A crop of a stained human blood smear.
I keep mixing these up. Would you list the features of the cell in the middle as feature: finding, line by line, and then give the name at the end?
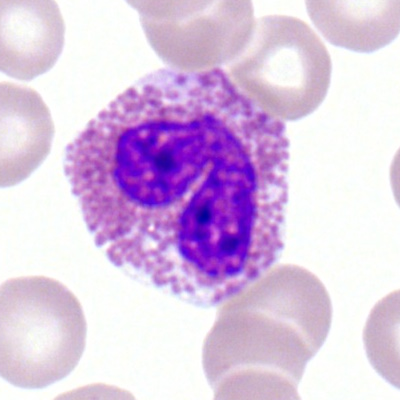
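Nucleus: divided into two lobes
Lobe position: one towards the upper left, one towards the lower right
Between the lobes: a thin pale line
Cytoplasm: packed with pinkish-red granules
Name: eosinophil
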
